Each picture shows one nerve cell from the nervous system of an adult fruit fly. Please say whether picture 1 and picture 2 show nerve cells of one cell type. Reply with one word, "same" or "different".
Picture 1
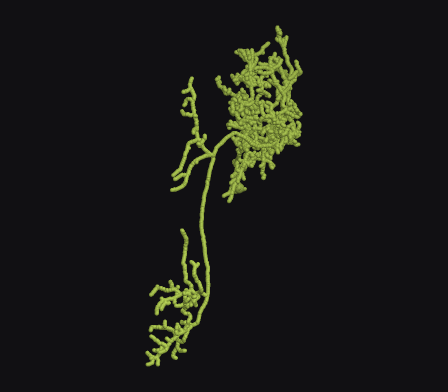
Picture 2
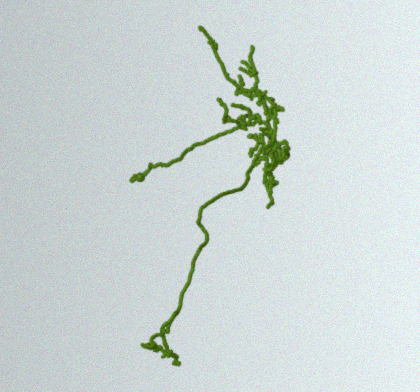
different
